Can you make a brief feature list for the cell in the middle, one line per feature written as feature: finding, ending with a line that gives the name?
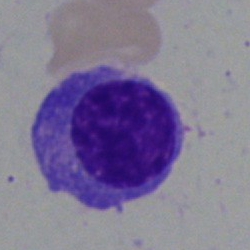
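Chromatin: dark purple throughout nucleus
Cytoplasm: deep blue
Rim: widest on left side
Granules: no coarse ones in cytoplasm
Identity: plasma cell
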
